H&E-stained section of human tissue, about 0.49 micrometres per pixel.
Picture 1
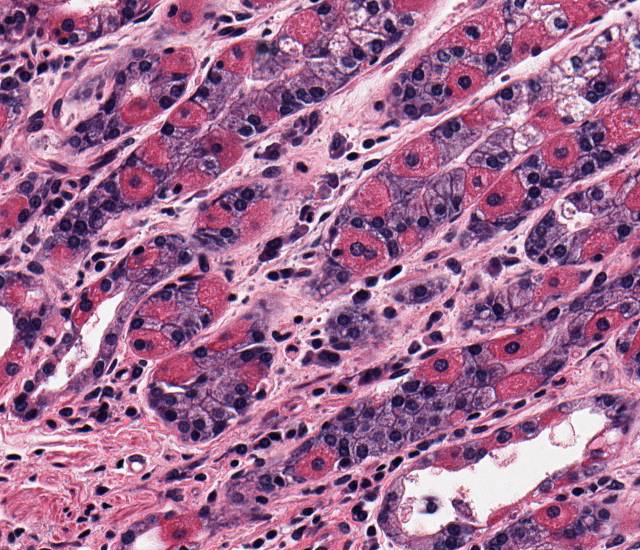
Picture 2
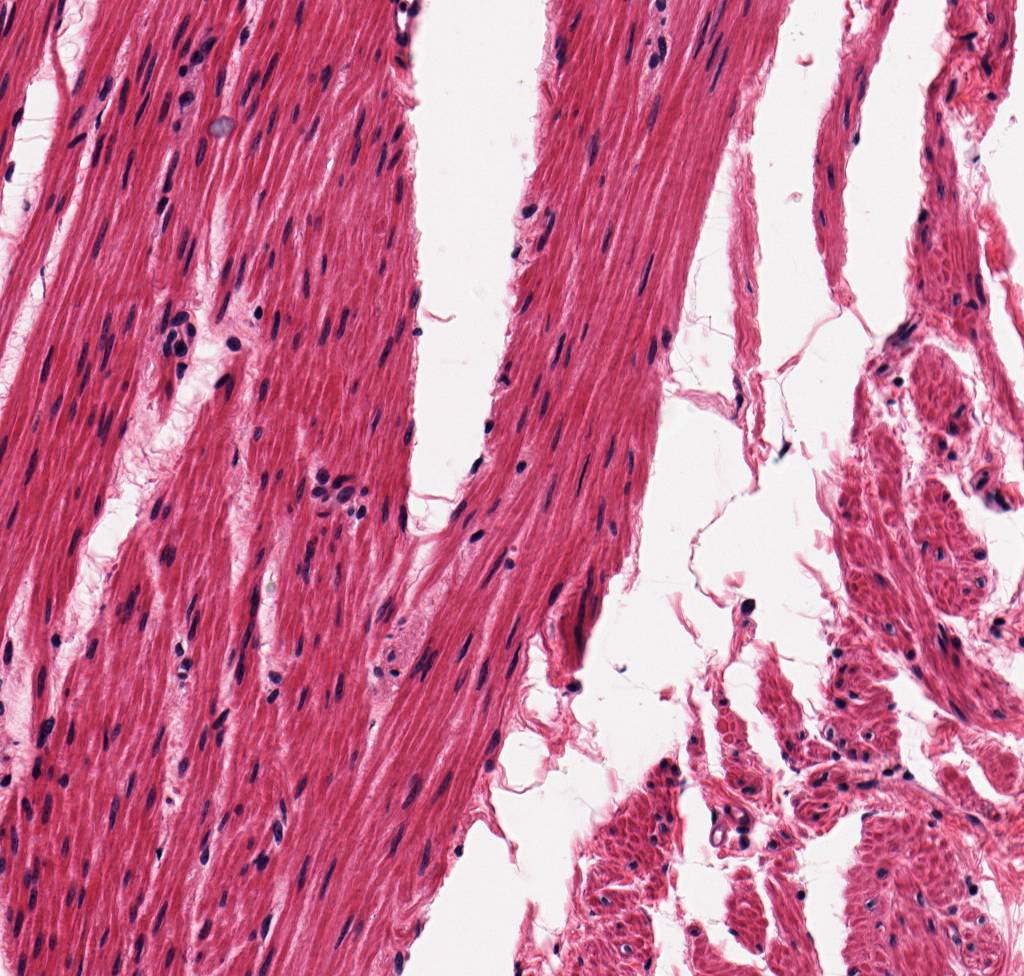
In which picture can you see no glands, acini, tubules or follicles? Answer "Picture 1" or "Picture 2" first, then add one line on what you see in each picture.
Picture 2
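What picture 1 shows: Large parietal cells with bright pink cytoplasm are scattered along the glands throughout the field.
What picture 2 shows: No epithelium or glands are present anywhere in the field.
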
